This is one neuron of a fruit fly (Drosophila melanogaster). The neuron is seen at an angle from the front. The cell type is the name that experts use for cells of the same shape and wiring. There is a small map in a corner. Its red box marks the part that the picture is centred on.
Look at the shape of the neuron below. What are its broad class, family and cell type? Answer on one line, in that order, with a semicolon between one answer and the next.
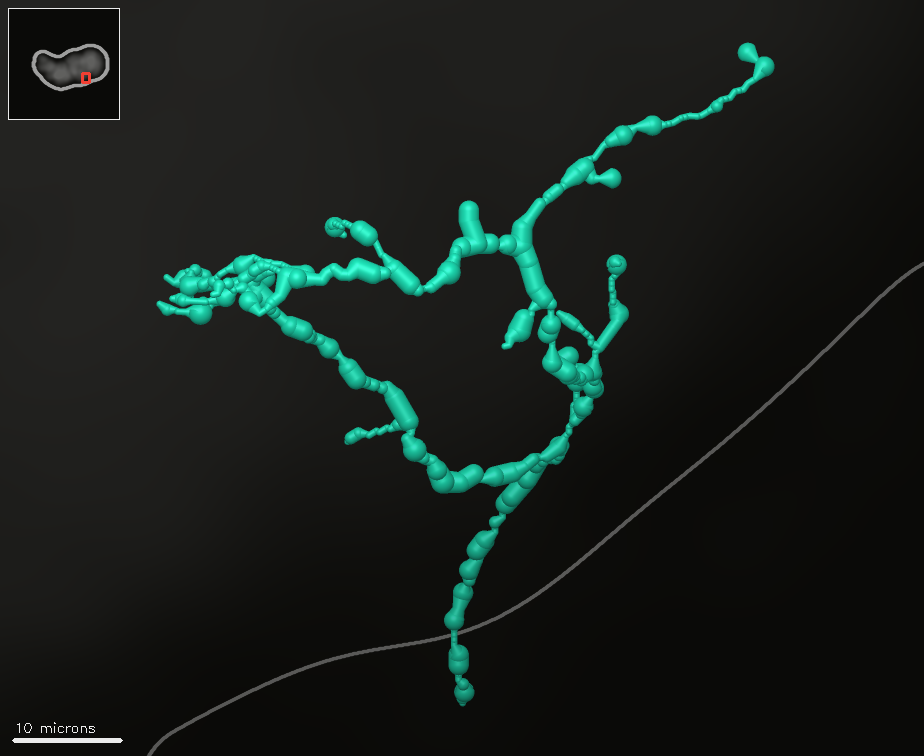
sensory neuron entering the brain; class mechanosensory; TPMN2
